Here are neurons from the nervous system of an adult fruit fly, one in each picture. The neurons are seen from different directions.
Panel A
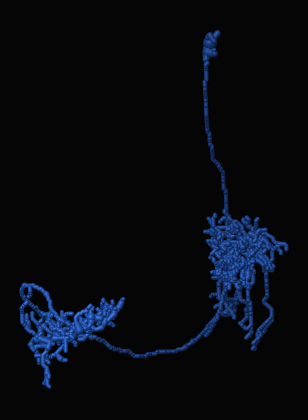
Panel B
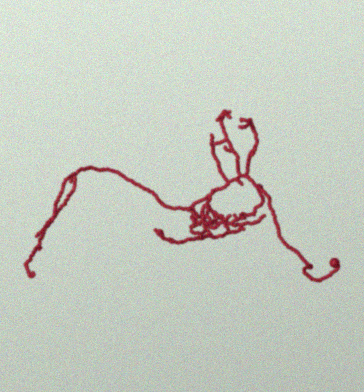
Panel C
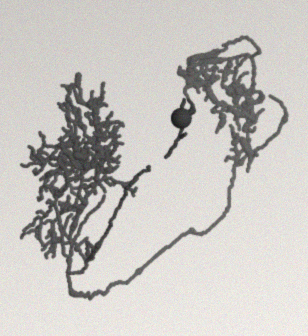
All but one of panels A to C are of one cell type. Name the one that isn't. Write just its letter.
B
